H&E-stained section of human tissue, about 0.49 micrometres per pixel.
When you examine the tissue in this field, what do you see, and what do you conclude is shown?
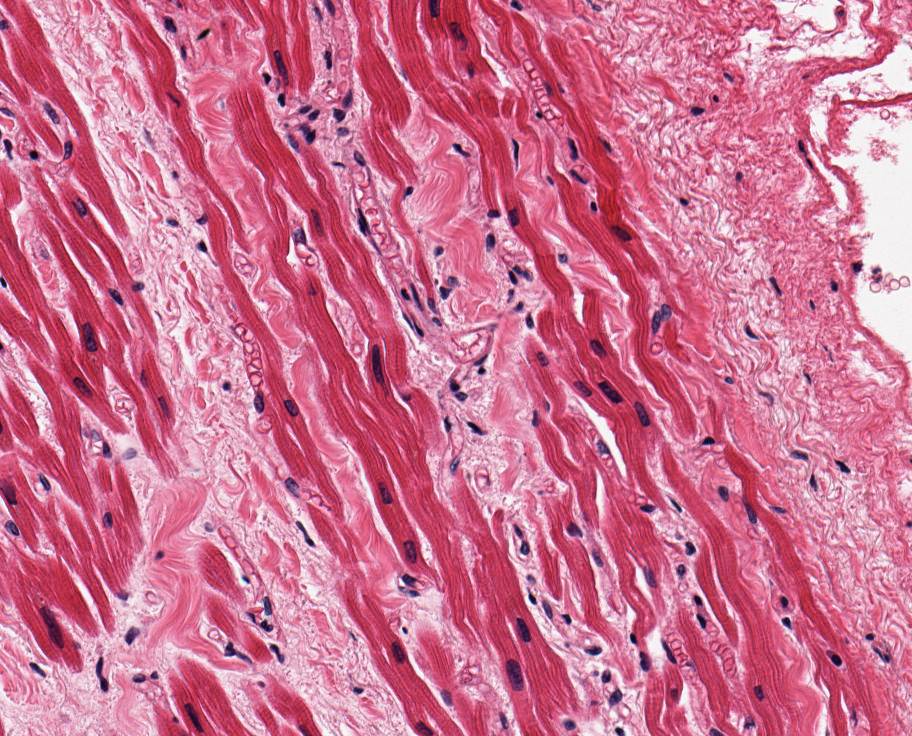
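Start with the long striated muscle fibres running diagonally, upper left to lower right. Their elongated oval nuclei sit centrally. Loose pale pink connective tissue with wavy collagen splits them into narrow bands. Upper right, a muscle-free band of it ends at a free edge beside empty white space. This is the atrial appendage of the heart.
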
